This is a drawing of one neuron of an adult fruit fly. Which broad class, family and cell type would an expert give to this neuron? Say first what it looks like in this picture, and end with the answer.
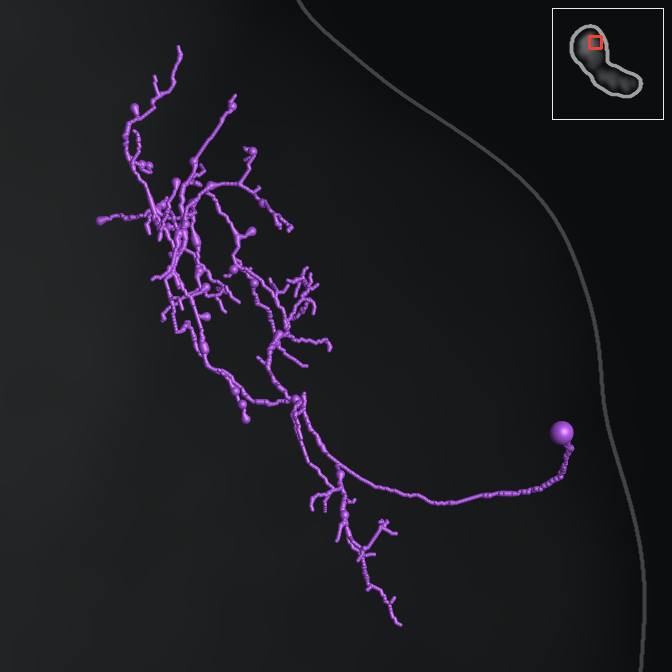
The picture shows dozens of branch ends. In this view it is about as wide as it is tall. Its broad class is central-brain intrinsic neuron. The family is hemilineage SLPad1_posterior. Its cell type is CB2937.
